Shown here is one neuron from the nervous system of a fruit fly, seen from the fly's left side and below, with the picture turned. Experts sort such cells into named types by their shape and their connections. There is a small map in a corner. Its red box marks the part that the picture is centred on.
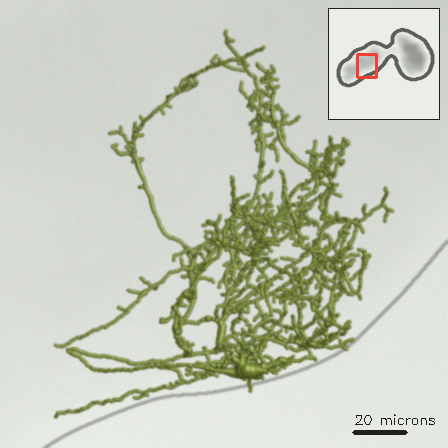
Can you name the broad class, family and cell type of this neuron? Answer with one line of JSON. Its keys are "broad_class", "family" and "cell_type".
{"broad_class": "nerve-cord intrinsic neuron", "family": "hemilineage 11B", "cell_type": "IN11B004"}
